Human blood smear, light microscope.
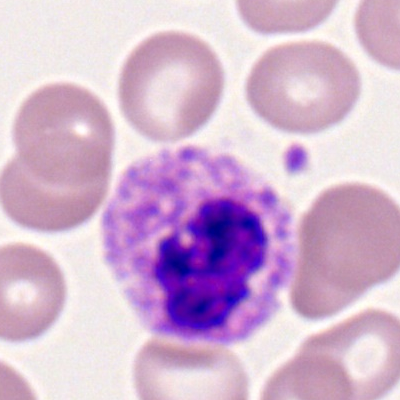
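Segmented neutrophil, central cell, stained human blood smear. Nucleus in lower right of cell. Chromatin dense, dark purple, clumped. No nucleoli visible. Cytoplasm filled with numerous pinkish-lilac granules.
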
